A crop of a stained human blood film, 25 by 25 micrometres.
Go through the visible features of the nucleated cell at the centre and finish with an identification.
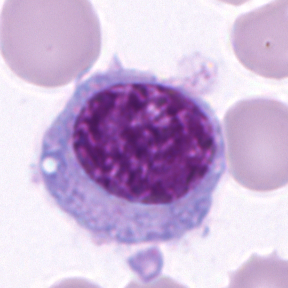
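Oval nucleus, no indentation or lobes, about 13 by 10 micrometres. Placed off-centre toward the upper right. Chromatin coarse: dark purple clumped strands with lighter gaps. One small clear round vacuole at the left edge of the cytoplasm. Plasma cell.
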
